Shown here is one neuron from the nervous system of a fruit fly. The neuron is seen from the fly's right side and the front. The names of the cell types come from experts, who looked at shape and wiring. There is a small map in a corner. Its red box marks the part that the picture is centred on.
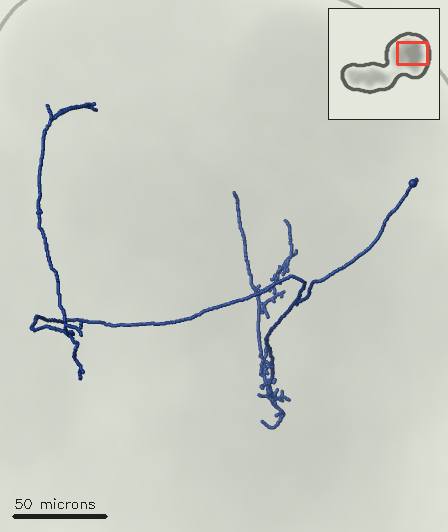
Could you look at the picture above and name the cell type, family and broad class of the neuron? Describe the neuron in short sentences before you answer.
By the scale bar it is about 200 microns wide in this view. In this view it is about as wide as it is tall. Its cell type is WED197. The family is hemilineage WEDd2. Its broad class is central-brain intrinsic neuron.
